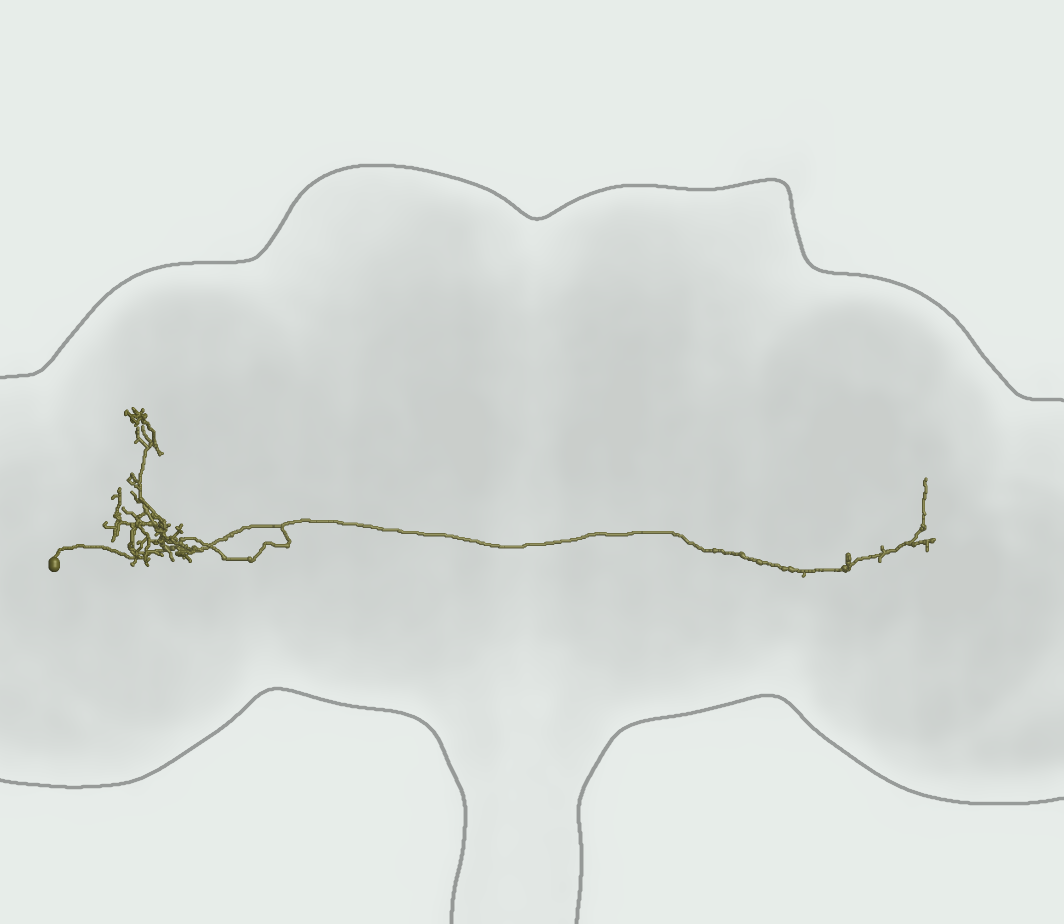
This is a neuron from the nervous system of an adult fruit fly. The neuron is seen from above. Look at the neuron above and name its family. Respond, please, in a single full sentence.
This neuron is grouped under the hemilineage VPNp1_medial family.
